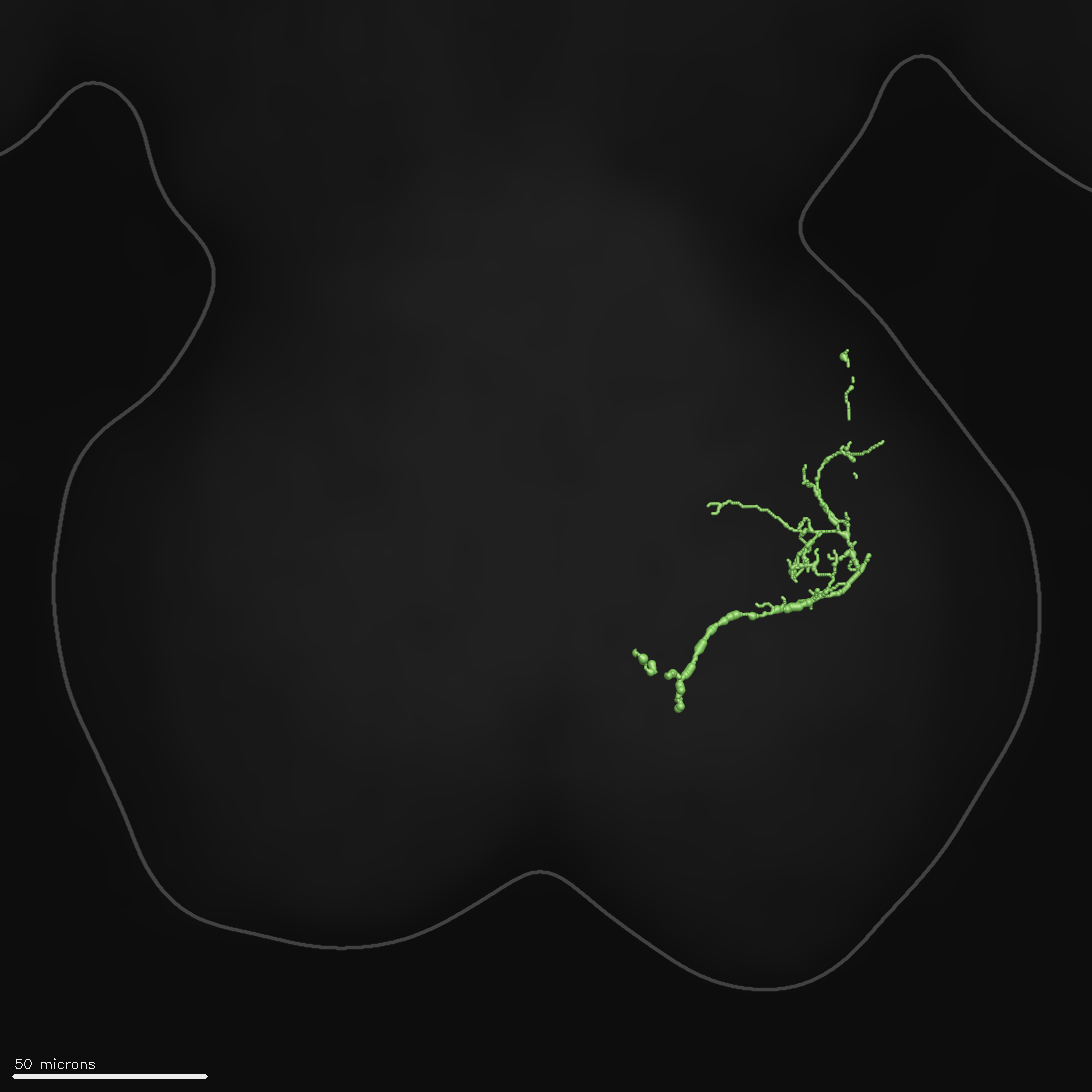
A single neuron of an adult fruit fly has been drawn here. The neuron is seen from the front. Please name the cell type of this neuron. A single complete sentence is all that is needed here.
It is as IN19A088_d that this neuron is typed.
